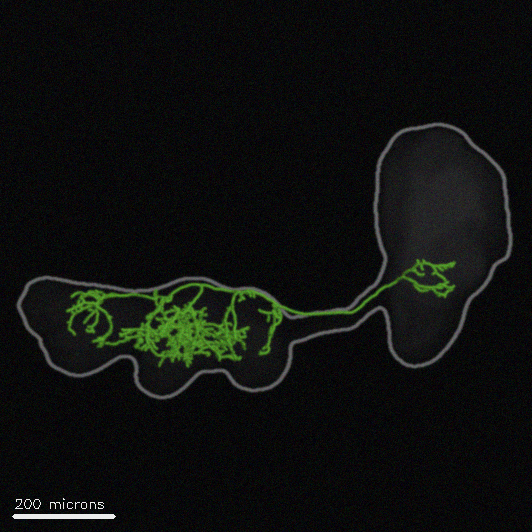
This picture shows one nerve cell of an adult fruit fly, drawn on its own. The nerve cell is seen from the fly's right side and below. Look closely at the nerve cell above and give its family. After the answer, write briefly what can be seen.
Its family is hemilineage 03B. It is an ascending neuron. By the scale bar it is about 800 microns wide in this view. Dozens of branch ends can be seen.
